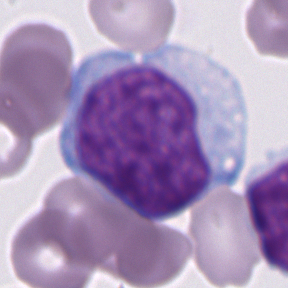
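Myeloblast: I am looking at the central nucleated cell in a stained smear of peripheral blood. Its cytoplasm is pale blue, and I find no coarse granules there. I also notice a small clear spot in the cytoplasm at the lower right of the cell. Part of another nucleated cell is cut off by the right edge of the picture.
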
